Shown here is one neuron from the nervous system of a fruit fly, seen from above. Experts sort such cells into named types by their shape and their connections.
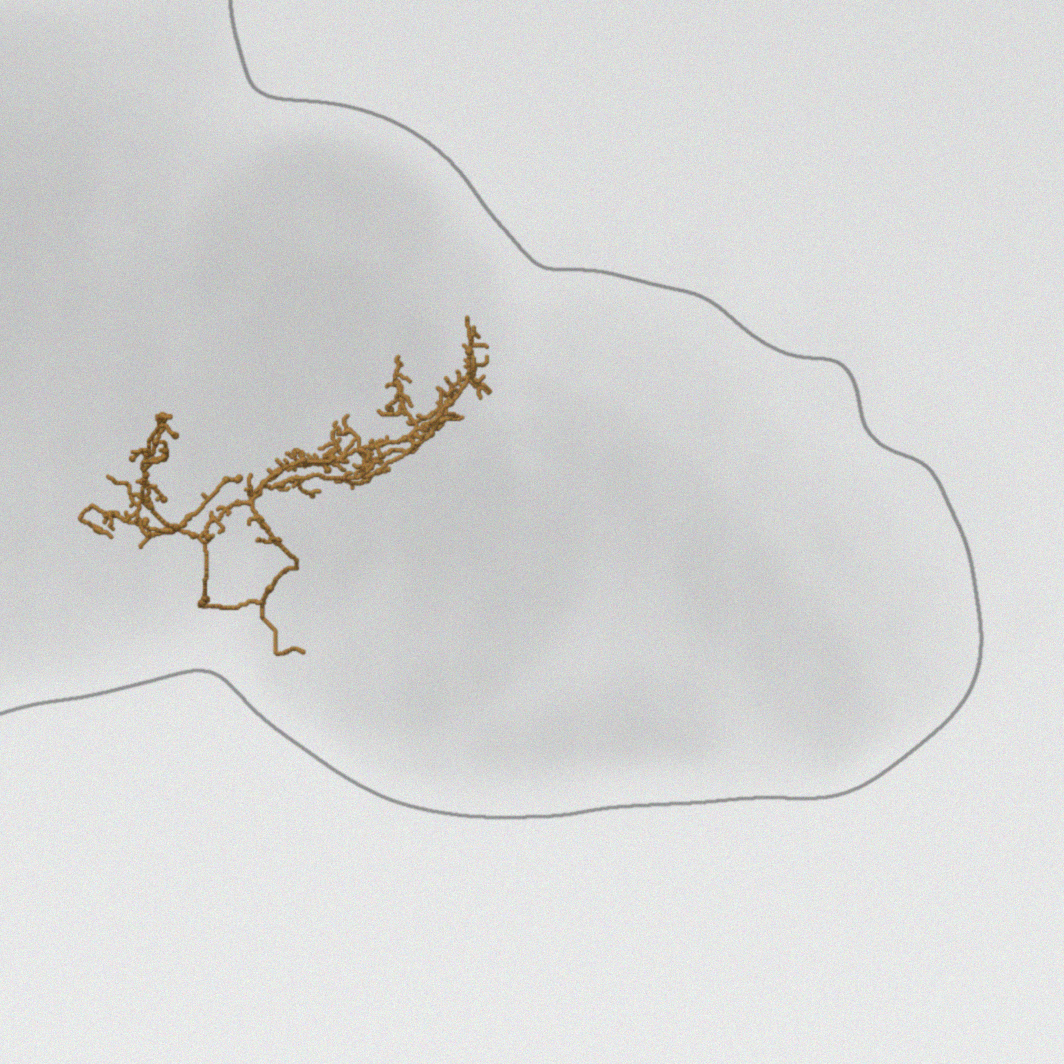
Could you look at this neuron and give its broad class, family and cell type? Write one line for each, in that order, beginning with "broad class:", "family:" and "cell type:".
broad class: central-brain intrinsic neuron
family: hemilineage VPNp&v1_ventral
cell type: PLP157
